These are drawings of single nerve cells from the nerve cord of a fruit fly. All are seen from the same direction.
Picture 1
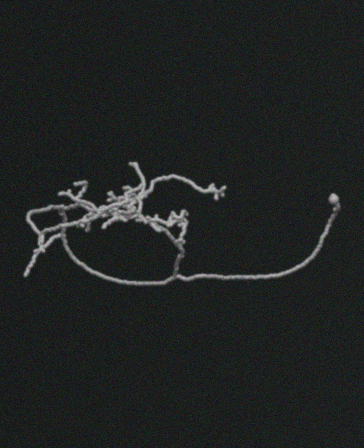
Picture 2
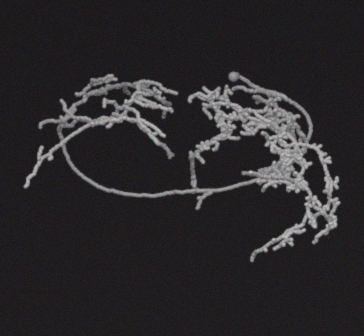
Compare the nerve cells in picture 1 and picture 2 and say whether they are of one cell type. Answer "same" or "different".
different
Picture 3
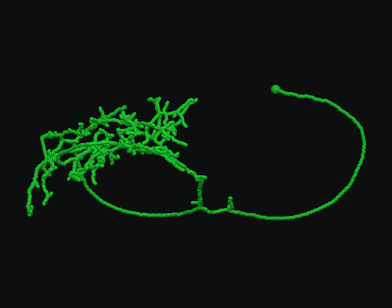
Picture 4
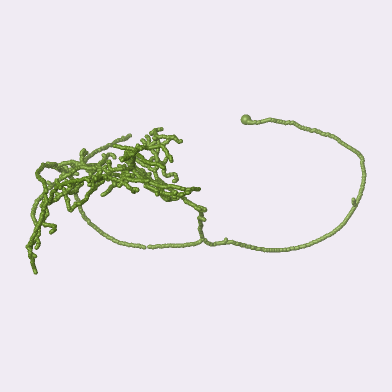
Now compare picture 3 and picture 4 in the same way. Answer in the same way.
same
